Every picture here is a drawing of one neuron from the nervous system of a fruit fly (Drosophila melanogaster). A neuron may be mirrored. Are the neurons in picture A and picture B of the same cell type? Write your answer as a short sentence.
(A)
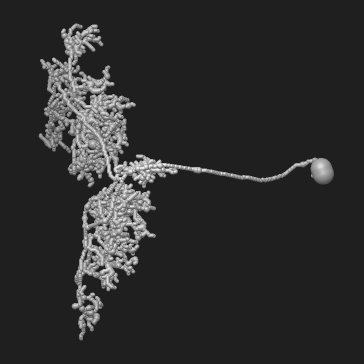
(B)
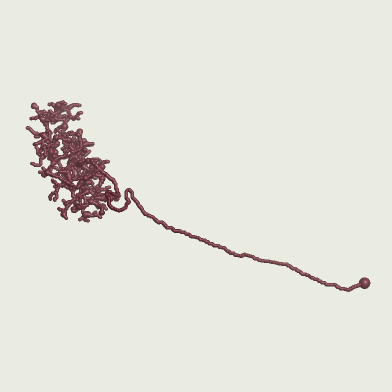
They are of different cell types.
